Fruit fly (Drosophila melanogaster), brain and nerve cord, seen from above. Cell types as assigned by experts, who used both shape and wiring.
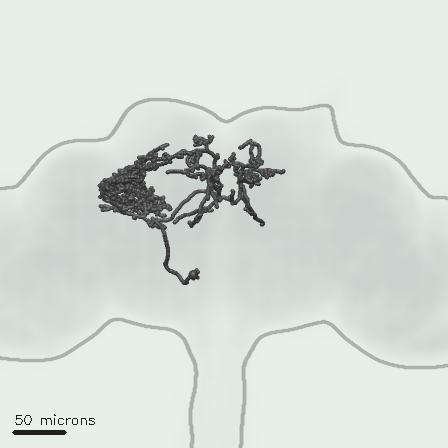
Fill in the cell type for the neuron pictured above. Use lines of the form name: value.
cell type: pC1_18b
